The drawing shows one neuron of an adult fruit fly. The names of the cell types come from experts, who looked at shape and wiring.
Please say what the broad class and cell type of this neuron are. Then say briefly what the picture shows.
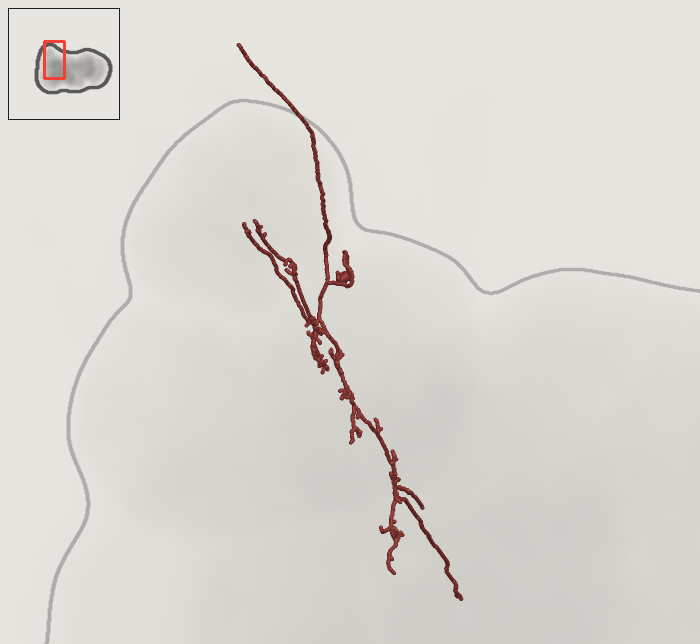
Its broad class is efferent neuron of the nerve cord. Its cell type is ENXXX226. As drawn here it is taller than it is wide.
